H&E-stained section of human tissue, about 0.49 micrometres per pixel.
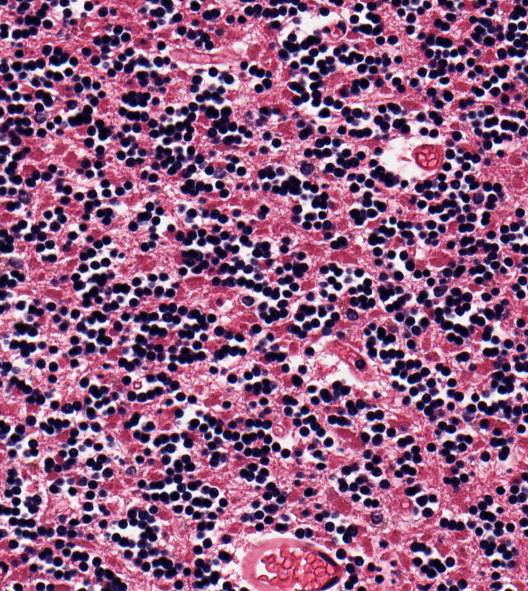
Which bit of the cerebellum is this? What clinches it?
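What I see here is the granular layer. Small, densely packed cells with round, dark nuclei and very scant cytoplasm fill the whole field evenly, not arranged in layers or units. Between the clusters lie irregular pink, finely fibrillary cell-free patches.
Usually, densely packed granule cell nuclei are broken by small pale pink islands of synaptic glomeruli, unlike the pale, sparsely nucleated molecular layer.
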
